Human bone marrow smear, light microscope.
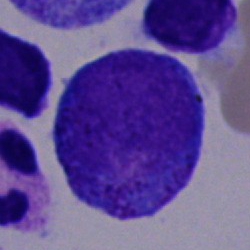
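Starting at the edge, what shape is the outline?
Round, and smooth all the way around.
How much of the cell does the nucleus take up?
Almost the whole of it.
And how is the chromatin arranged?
Fine and evenly spread, not coarsely clumped.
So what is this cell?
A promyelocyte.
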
